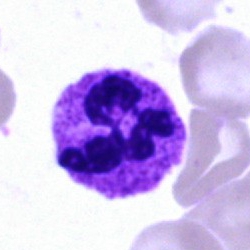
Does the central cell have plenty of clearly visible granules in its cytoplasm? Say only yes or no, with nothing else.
Yes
